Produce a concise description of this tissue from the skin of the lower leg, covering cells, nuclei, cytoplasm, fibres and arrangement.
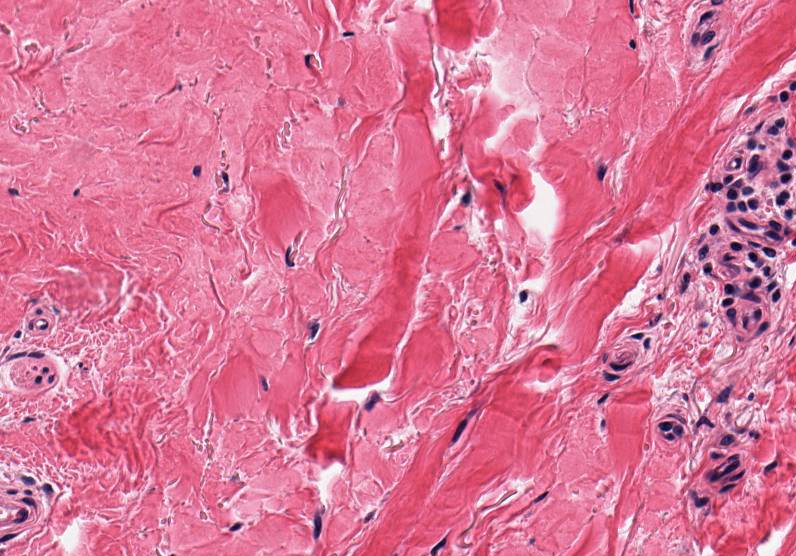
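Thick, closely packed, deeply eosinophilic collagen bundles take up most of this field. They run in mixed directions, but a broad band in the right half runs obliquely from lower left to upper right. Between them the nuclei are sparse, small, dark and mostly elongated. Along the right edge sits a crowded cluster of cells with dark round-to-oval nuclei.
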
